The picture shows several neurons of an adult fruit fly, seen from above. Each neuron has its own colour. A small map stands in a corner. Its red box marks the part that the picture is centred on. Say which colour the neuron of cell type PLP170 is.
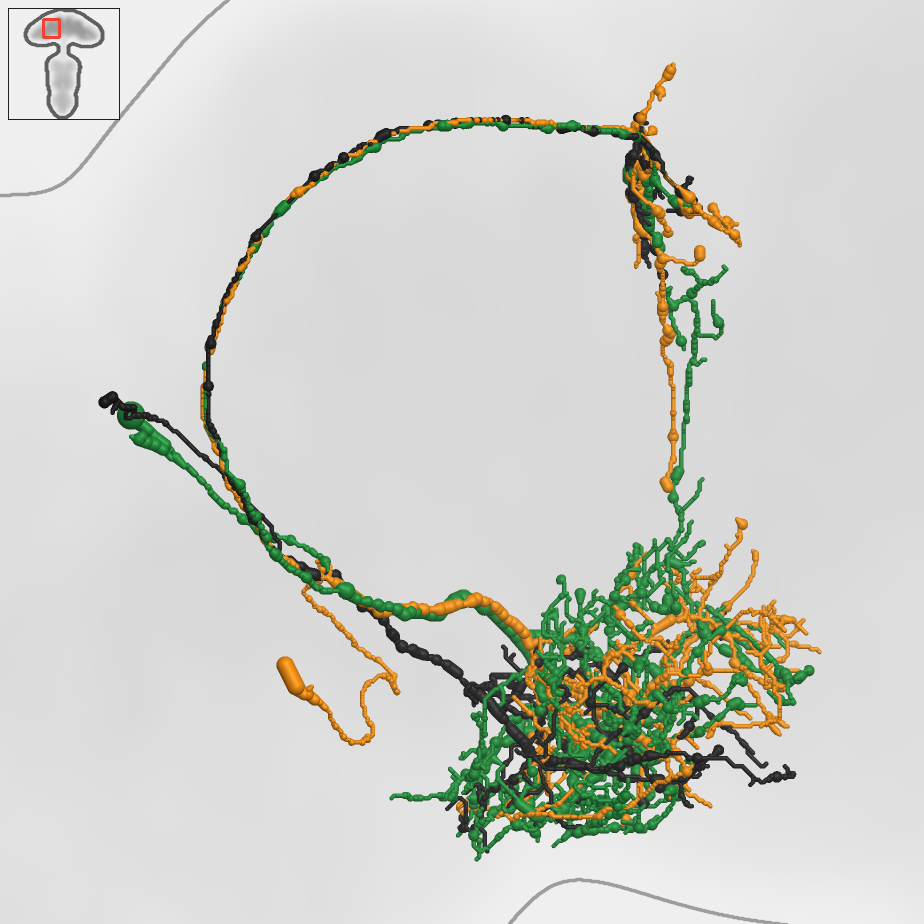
orange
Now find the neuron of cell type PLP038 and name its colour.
black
